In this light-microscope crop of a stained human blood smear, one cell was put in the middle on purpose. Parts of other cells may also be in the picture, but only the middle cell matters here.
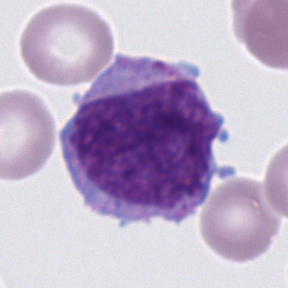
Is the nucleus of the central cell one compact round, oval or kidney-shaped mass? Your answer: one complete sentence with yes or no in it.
Yes, it is a single compact round, oval or kidney-shaped nucleus that this cell has.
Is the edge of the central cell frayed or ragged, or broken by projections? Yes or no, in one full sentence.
Yes, the edge of this cell is rough, not smooth.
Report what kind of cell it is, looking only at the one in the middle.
atypical promyelocyte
